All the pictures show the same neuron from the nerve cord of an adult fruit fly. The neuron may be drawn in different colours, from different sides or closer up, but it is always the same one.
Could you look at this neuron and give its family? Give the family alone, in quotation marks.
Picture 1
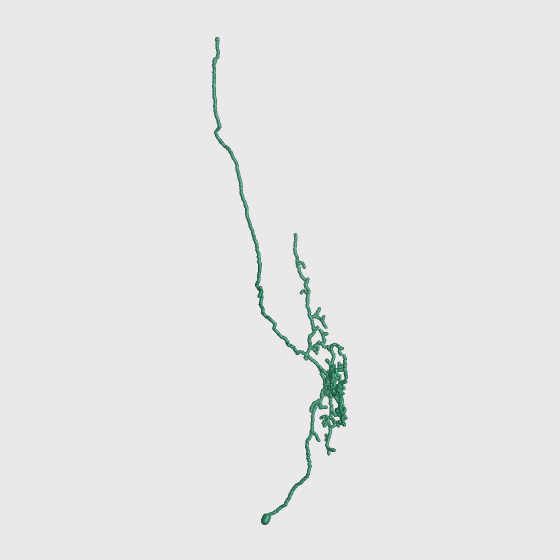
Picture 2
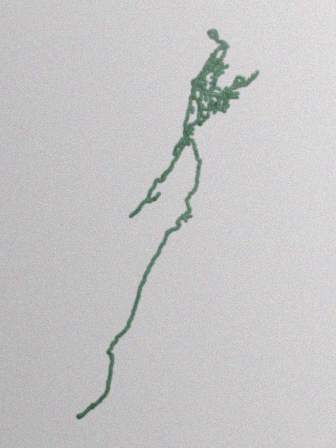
"hemilineage 10B"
